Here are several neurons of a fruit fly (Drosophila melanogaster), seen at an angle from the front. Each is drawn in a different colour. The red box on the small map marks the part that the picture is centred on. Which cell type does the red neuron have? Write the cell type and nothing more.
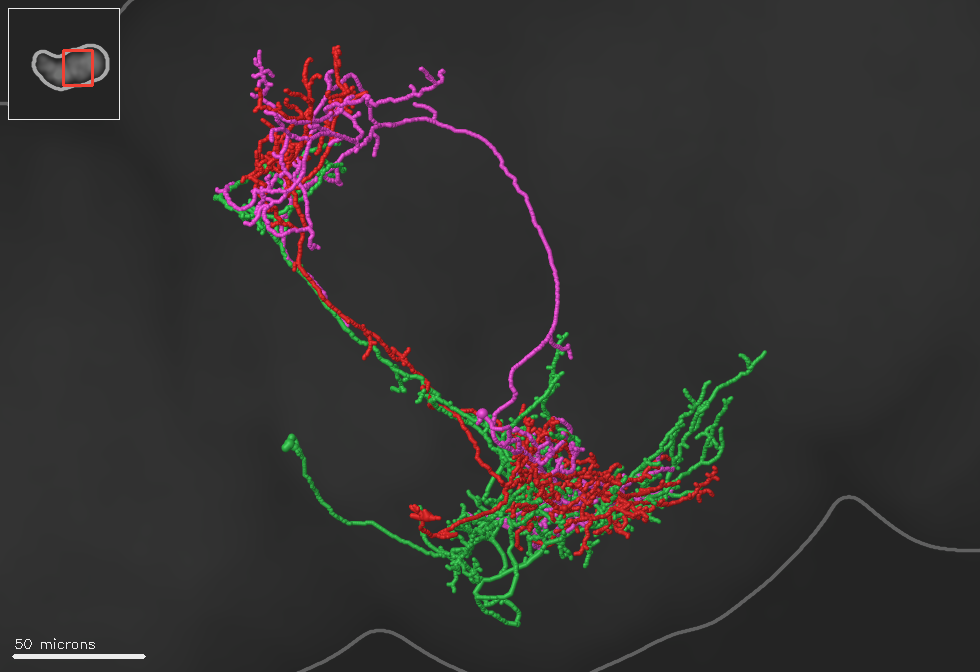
GNG486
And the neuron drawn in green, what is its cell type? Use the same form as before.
GNG509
